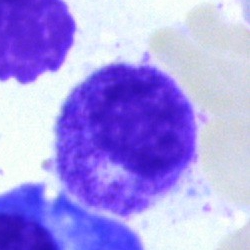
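Myelocyte, the cell in the middle of a stained human bone marrow smear under the light microscope. The outline is round. Cytoplasm forms a crescent along the lower-left side and is filled with many fine purple granules. A pale, clear area lies in the cytoplasm just below the nucleus.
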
